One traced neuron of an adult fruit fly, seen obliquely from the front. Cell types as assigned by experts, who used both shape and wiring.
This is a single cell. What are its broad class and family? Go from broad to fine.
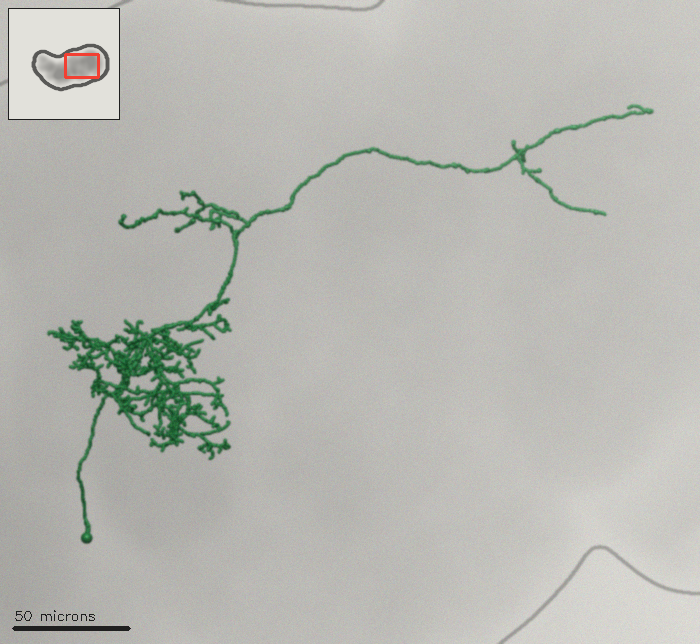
central-brain intrinsic neuron; hemilineage VLPl&p2_lateral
